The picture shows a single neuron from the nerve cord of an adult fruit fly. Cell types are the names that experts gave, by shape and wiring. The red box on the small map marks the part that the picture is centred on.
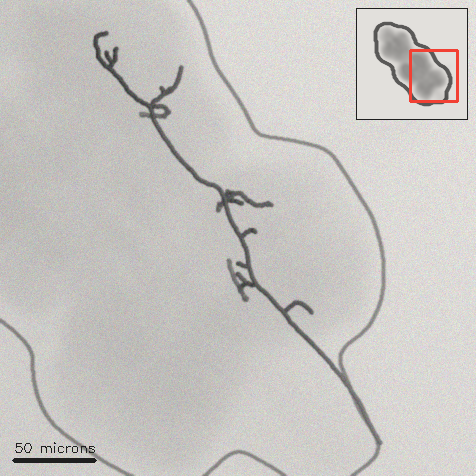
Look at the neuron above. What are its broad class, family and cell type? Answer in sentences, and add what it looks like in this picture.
It is a descending neuron. Its family is hemilineage LB3. The cell type is DNge043. No cell body is drawn. From top to bottom in the picture it spans about 250 microns.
